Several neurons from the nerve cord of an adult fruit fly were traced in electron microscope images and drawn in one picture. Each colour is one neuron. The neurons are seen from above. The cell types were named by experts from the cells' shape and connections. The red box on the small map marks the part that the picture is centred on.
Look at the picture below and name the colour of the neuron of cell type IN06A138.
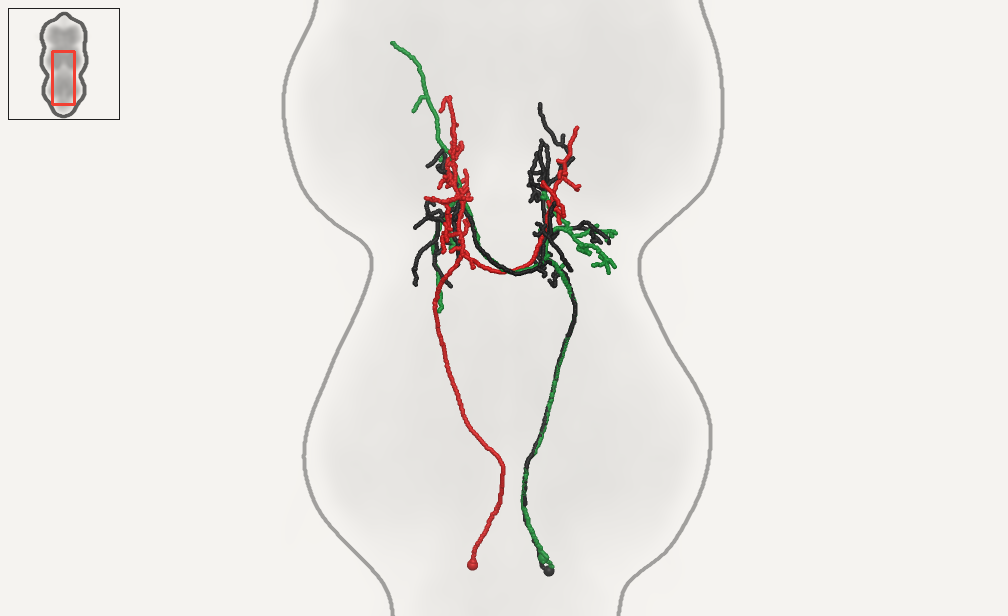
red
